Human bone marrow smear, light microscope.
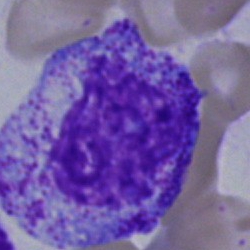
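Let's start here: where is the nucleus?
Toward the right, leaving a wider band of cytoplasm on the left.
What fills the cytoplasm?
Numerous purple granules, and some lie over the surface of the nucleus too.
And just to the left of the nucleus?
A pale area with few granules.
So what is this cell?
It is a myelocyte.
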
